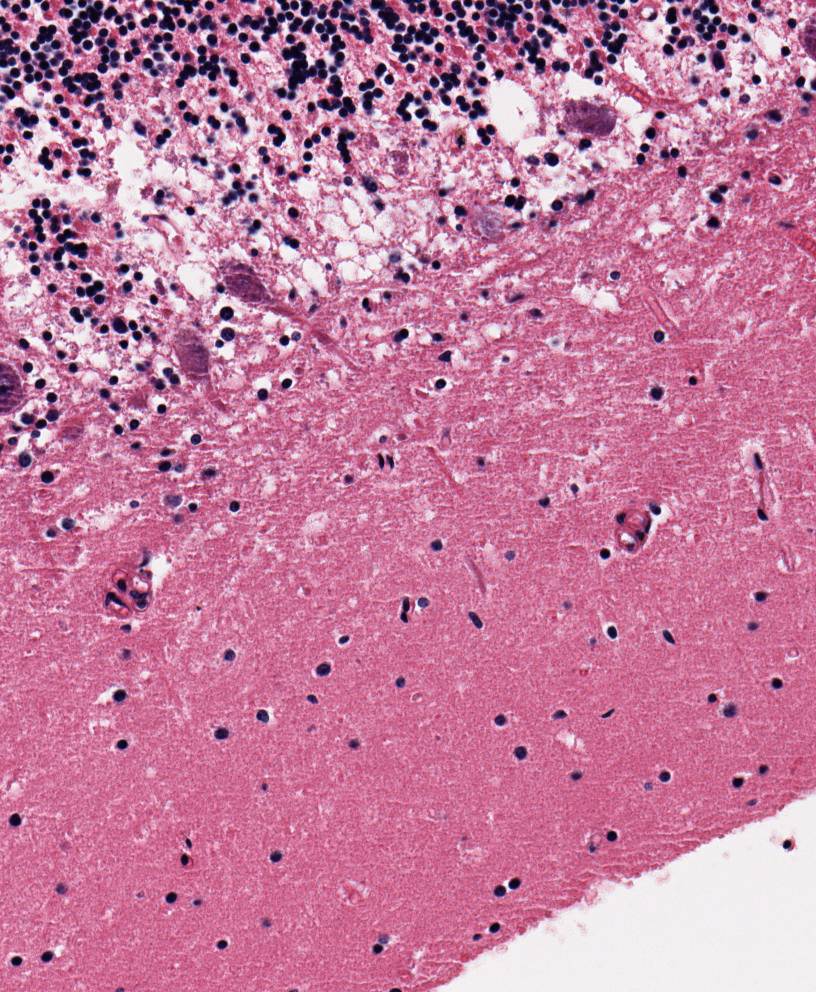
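Cerebellum, haematoxylin and eosin. Upper zone: crowded small, round, darkly stained nuclei with little visible cytoplasm. Boundary: large neurons with purplish cytoplasm lie along the junction of the crowded upper zone and the pink lower zone. Lower zone, the larger part: finely fibrillary pink neuropil, sparsely nucleated, with scattered small dark nuclei and no large neurons.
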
